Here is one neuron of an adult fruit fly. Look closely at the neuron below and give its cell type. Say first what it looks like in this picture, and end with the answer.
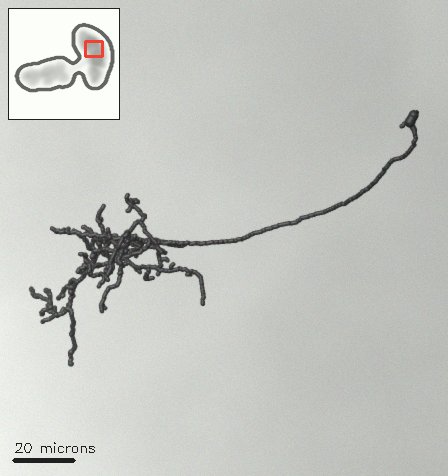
It lies in the brain. The cell body is at the upper right of the picture. By the scale bar it is about 130 microns wide in this view. This is a central-brain intrinsic neuron. The cell type is WED033.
